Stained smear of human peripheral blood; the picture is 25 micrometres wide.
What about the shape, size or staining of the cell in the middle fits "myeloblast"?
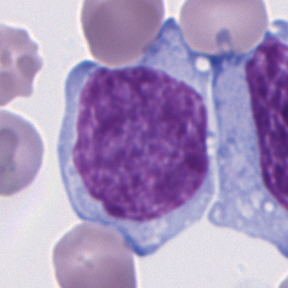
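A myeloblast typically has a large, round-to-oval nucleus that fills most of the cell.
In this cell the nucleus measures about 13 micrometres across.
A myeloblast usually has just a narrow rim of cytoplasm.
Here the cytoplasm is pale blue, stained a deeper blue along the cell edge than near the nucleus. No granules are visible in it. The cell outline is irregular and angular rather than smoothly round.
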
